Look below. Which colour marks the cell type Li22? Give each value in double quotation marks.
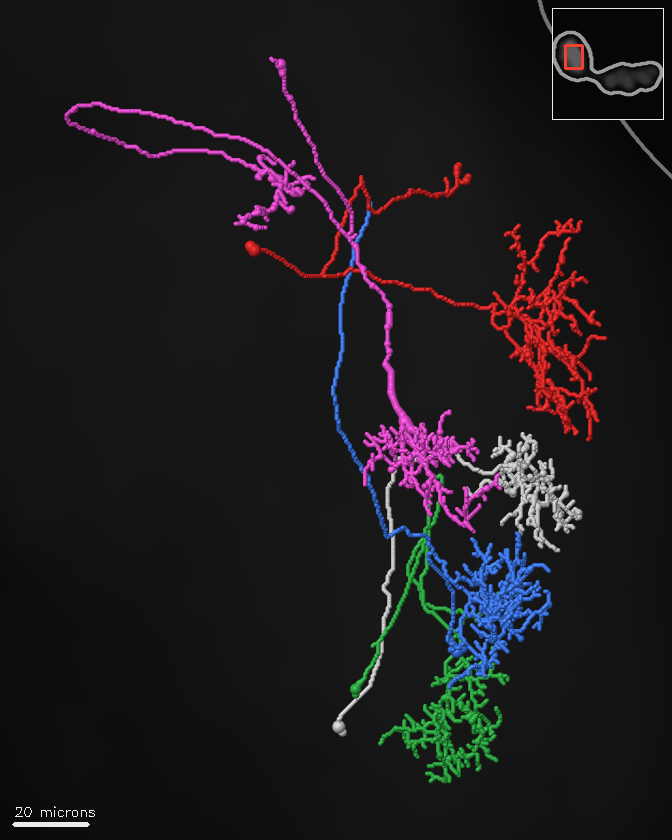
"white"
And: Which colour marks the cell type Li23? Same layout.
"green"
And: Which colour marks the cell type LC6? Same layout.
"magenta"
